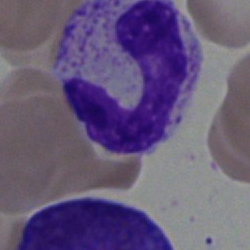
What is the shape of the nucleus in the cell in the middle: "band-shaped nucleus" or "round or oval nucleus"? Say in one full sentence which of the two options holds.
Its nucleus is stretched into a curved band instead of a compact mass, without separate lobes.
